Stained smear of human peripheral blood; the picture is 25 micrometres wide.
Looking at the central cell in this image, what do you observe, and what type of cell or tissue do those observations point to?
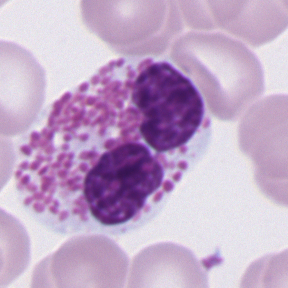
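See how many coarse, round, reddish-pink granules fill the cytoplasm, packed most densely on the left, away from the nucleus? Between them the cytoplasm is pale, almost colourless, and the nucleus has two lobes. That's an eosinophil.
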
